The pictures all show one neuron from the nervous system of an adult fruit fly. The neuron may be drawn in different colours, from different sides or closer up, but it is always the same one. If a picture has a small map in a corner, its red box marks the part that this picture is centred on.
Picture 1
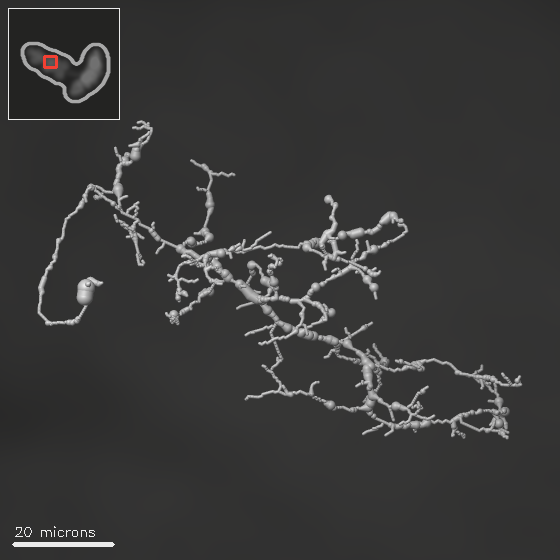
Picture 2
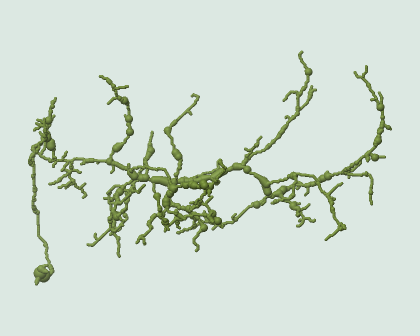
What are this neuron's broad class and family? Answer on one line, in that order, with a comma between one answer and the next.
nerve-cord intrinsic neuron, hemilineage 20A.22A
